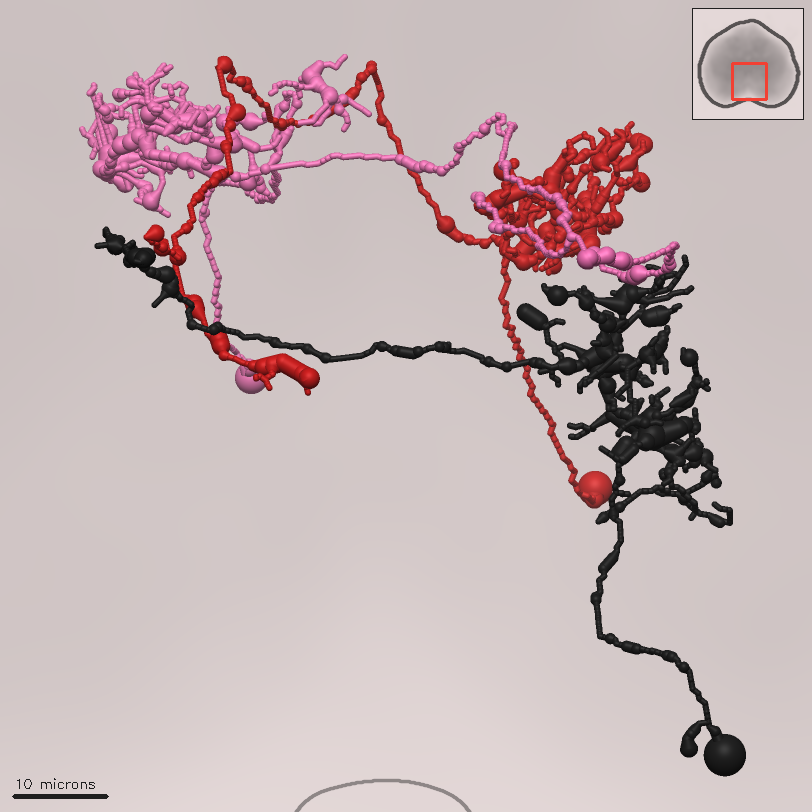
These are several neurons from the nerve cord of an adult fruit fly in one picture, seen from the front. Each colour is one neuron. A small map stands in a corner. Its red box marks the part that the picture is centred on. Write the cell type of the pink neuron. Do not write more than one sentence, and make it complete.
This neuron is of the type IN10B044.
